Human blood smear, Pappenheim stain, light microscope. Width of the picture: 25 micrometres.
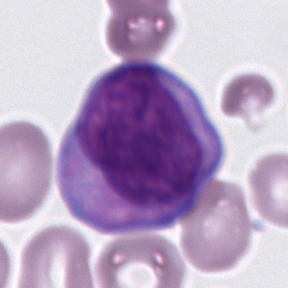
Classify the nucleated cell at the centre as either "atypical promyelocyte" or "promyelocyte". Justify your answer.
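This one is an atypical promyelocyte rather than a promyelocyte. Look first at the chromatin: it is dark purple, with a streaky, uneven texture. The cytoplasm is a pale lilac-blue, much lighter than the nucleus, and its widest band runs along the lower left side of the cell. Follow the outline and you'll find it smooth but somewhat angular, with no projections. The cell is about 15 micrometres across, and the nucleus fills about 60% of its area.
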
